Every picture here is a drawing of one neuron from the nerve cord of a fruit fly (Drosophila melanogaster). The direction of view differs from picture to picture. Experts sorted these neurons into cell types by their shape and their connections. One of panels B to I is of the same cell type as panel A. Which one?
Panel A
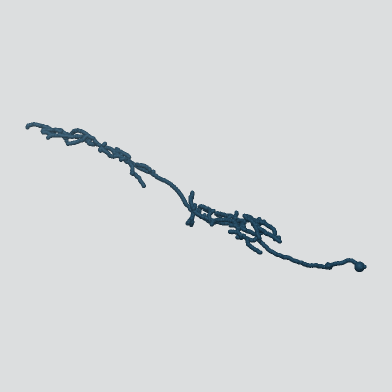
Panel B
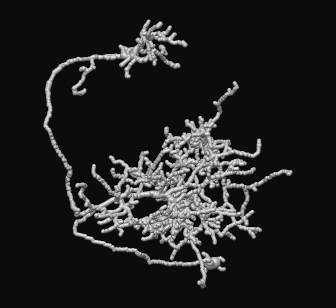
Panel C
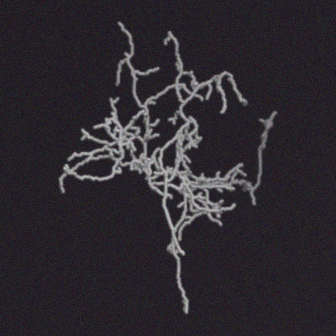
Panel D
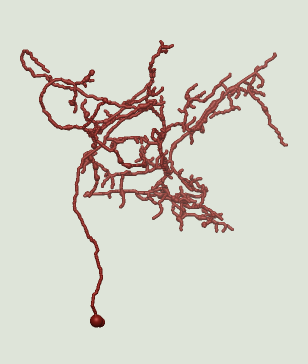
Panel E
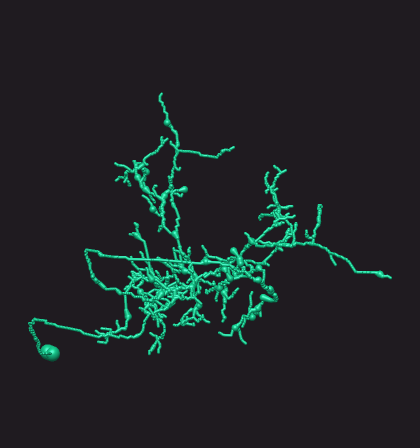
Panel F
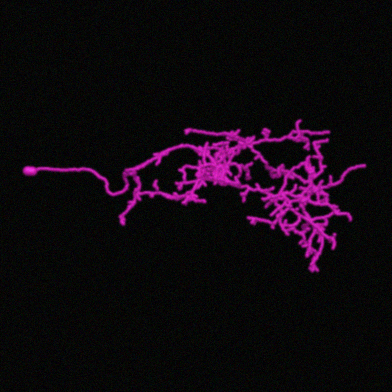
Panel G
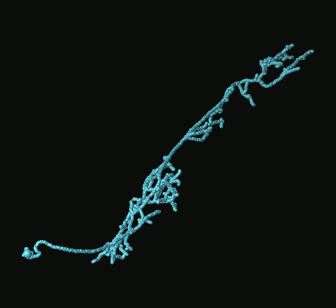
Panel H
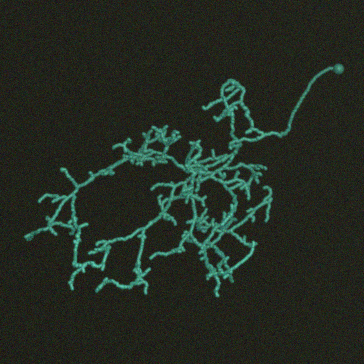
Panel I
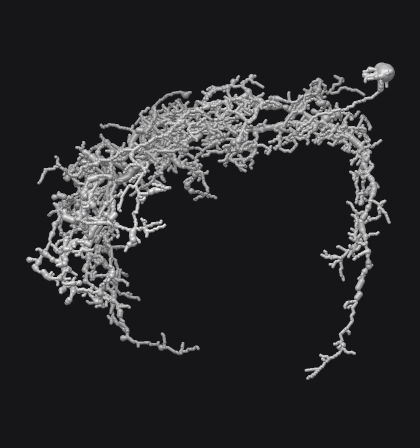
G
